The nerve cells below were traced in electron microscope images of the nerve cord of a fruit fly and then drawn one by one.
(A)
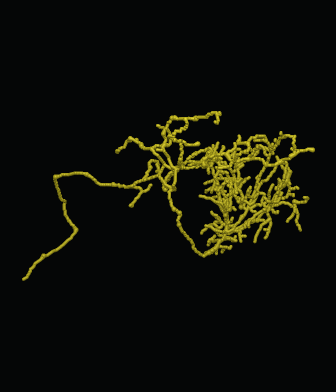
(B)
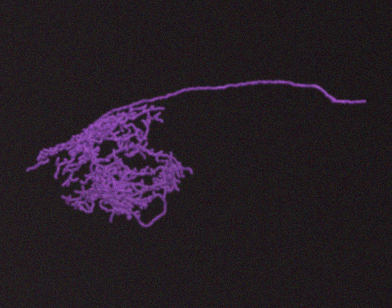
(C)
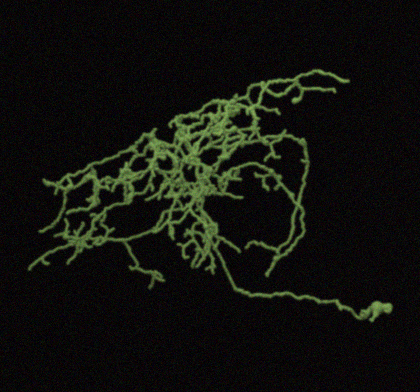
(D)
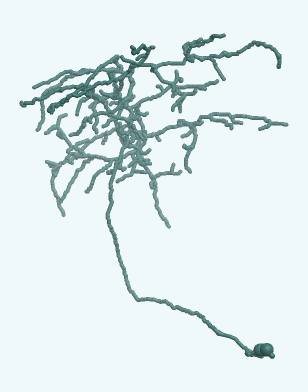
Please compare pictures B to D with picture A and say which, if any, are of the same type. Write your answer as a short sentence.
Picture B is of the same cell type.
